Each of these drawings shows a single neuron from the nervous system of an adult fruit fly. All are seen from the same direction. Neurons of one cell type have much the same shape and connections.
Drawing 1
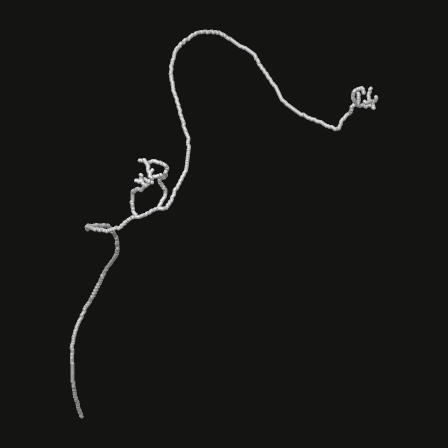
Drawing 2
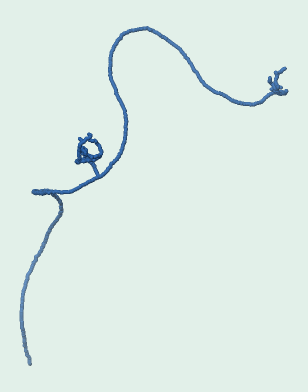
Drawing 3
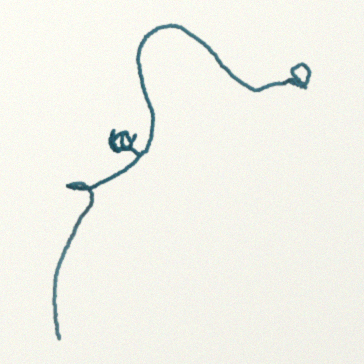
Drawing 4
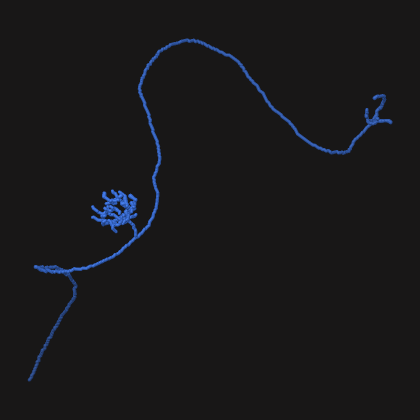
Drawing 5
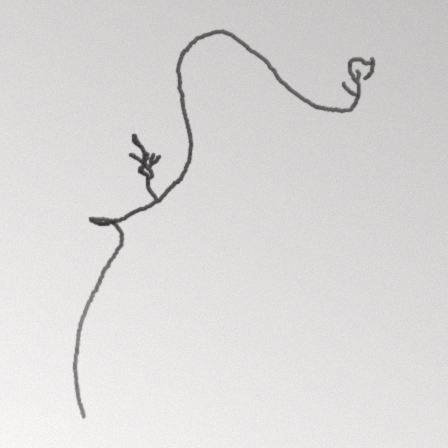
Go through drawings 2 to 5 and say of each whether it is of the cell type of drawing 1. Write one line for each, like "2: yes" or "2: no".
2: yes
3: yes
4: yes
5: no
